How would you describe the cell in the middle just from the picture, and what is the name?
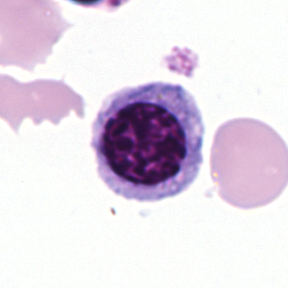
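Let me start with the nucleus: it sits a little off-centre, closer to the left side of the cell. Its chromatin is dark purple, collected into coarse clumps separated by paler gaps. Checking the cytoplasm, I can't pick out any distinct granules. Nor can I make out any clear vacuoles there. This is a normoblast.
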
